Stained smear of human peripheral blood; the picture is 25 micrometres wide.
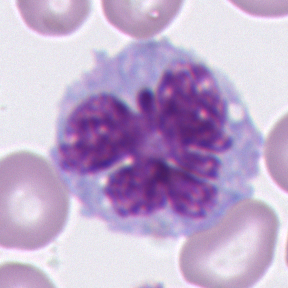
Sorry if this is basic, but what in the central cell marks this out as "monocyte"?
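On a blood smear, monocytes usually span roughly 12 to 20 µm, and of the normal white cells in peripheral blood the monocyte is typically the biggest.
At about 18 micrometres across, this cell lies within that range, which goes with its being a monocyte.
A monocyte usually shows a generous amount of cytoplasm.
In this cell the nucleus fills about 60% of the cell's area, and the cytoplasm is pale greyish blue. A small narrow lobe projects upward from the top centre of the nucleus. The chromatin is coarse and clumped, dark purple with small paler gaps. The cell outline is irregular, with small ragged projections most evident at the upper left.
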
